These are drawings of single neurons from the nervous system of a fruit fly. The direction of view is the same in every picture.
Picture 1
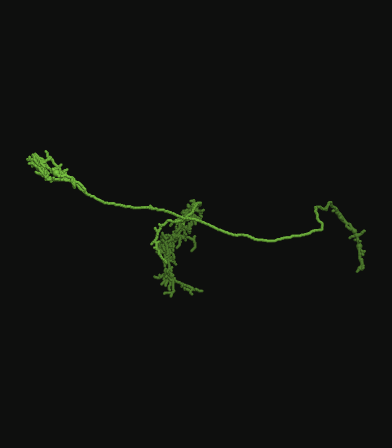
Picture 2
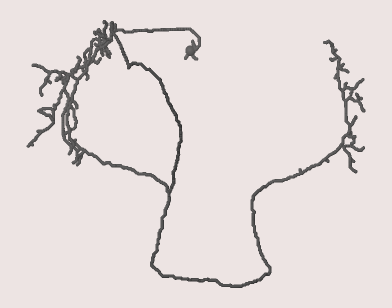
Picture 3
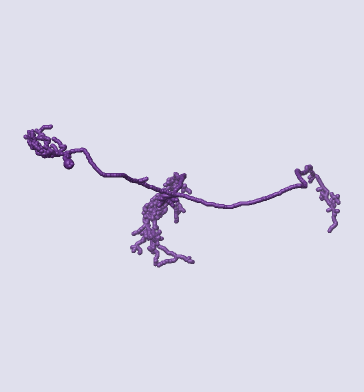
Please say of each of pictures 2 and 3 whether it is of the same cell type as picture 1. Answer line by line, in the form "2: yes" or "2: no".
2: no
3: yes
